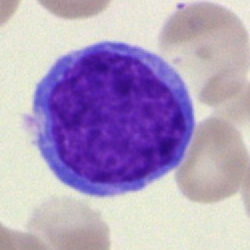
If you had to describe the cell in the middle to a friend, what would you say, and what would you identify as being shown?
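The first thing I notice is how narrow the rim of cytoplasm around the nucleus is. I see no granules in it, and no vacuoles either. At the left edge of the cell sits a small pale pinkish fragment. This is a blast.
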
